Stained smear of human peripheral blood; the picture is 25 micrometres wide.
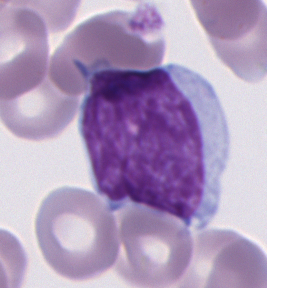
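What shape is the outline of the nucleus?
Roughly rectangular, with fairly straight sides.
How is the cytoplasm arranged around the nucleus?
It is pale blue, with a wider rim on the right side than on the left.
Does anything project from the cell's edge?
Yes, a small pointed cytoplasmic tag at the upper left.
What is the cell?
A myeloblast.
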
